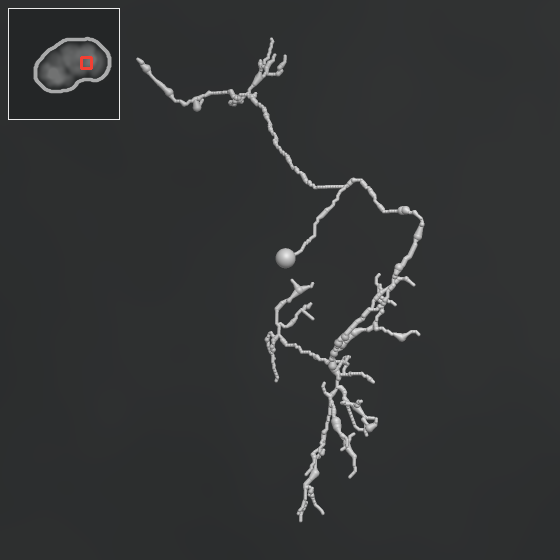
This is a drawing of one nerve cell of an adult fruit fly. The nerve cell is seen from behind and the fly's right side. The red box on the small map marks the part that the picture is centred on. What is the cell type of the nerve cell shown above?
LLPC2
